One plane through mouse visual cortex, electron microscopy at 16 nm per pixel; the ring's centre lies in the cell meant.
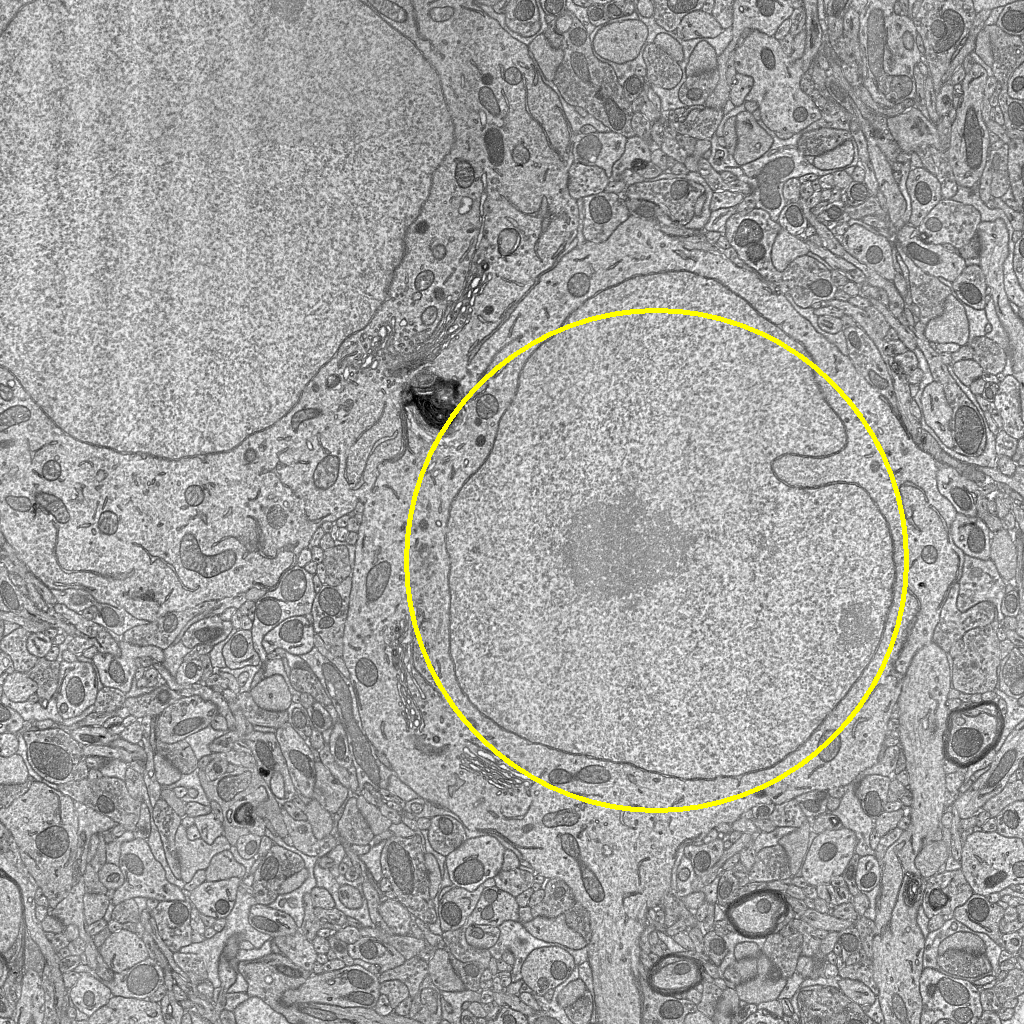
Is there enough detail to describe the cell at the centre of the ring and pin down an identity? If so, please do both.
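The nuclear envelope has one deep inward fold at its upper right. The chromatin is pale and finely spread, without a dark band along the envelope. Near the centre of the nucleus is a loose grey patch, not a compact dark nucleolus. One very dark irregular body sits at the cell's upper left edge. It is an excitatory neuron.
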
